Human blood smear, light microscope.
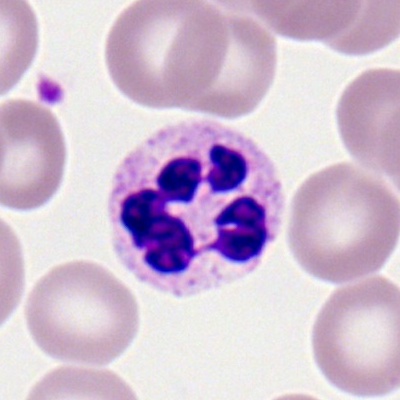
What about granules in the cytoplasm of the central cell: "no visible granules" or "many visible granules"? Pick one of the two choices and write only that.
Many visible granules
